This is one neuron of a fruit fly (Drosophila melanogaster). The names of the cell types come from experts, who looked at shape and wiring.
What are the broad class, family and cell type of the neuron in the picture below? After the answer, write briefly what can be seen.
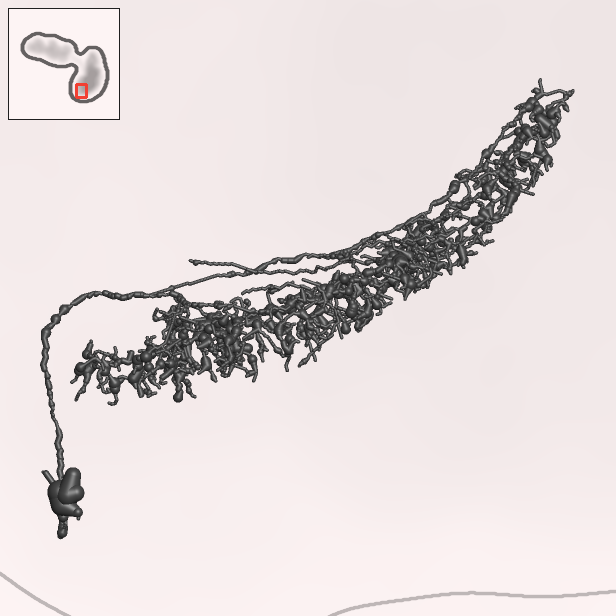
This is an optic-lobe intrinsic neuron. Its family is Pm. Its cell type is Pm3. The cell body can be seen at the lower left of the picture. As drawn here it is about as wide as it is tall.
